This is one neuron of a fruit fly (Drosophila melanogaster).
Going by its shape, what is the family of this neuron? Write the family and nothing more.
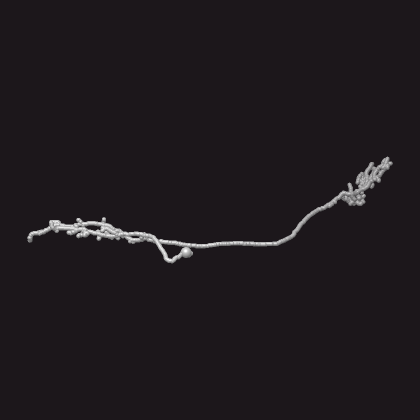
hemilineage 16B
